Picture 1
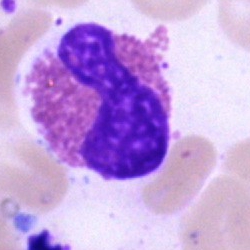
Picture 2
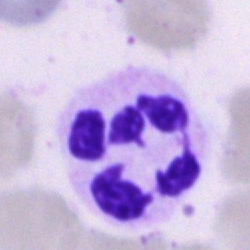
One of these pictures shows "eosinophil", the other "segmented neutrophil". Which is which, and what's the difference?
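The eosinophil is in picture 1, the segmented neutrophil in picture 2. In picture 1 the nucleus sits toward the right, its chromatin deep purple and coarsely clumped with scattered paler patches. Granular cytoplasm fills the left part of the cell beside it, and where granules reach the edge at the upper right the outline turns irregular. Over in picture 2 you'll see the nucleus split into five separate lobes, ringed around a pale central area.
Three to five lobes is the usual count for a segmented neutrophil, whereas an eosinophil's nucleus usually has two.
The neutrophil's cytoplasm is plentiful and pale pinkish-lilac, carrying only faint, fine granules and no large coarse ones.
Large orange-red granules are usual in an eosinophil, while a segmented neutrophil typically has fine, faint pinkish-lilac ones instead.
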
